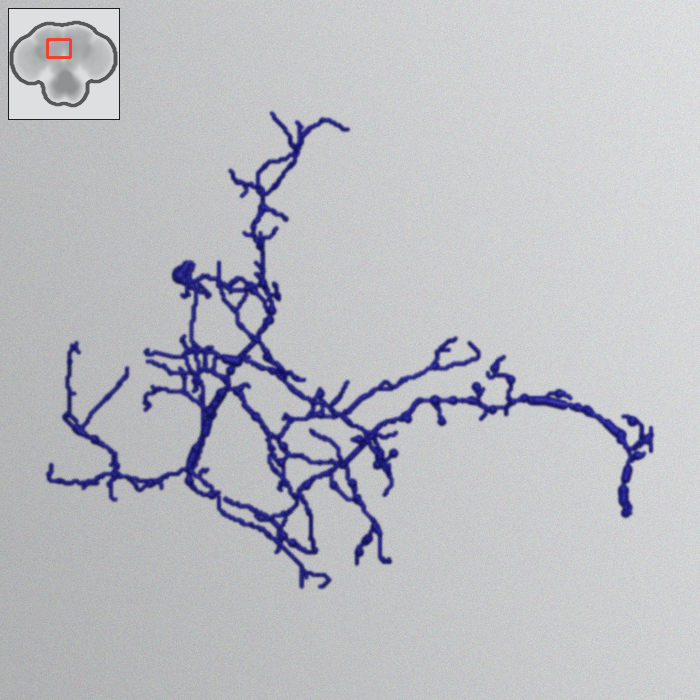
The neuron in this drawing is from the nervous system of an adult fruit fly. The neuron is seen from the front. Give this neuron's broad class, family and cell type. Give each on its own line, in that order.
central-brain intrinsic neuron
hemilineage PSp1
PS188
